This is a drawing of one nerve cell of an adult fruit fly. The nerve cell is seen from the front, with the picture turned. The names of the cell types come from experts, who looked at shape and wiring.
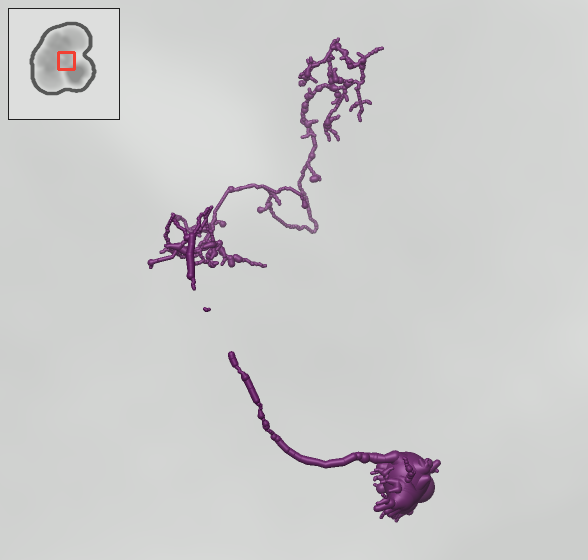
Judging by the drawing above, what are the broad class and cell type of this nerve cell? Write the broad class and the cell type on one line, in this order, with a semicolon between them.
central-brain intrinsic neuron; ISN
